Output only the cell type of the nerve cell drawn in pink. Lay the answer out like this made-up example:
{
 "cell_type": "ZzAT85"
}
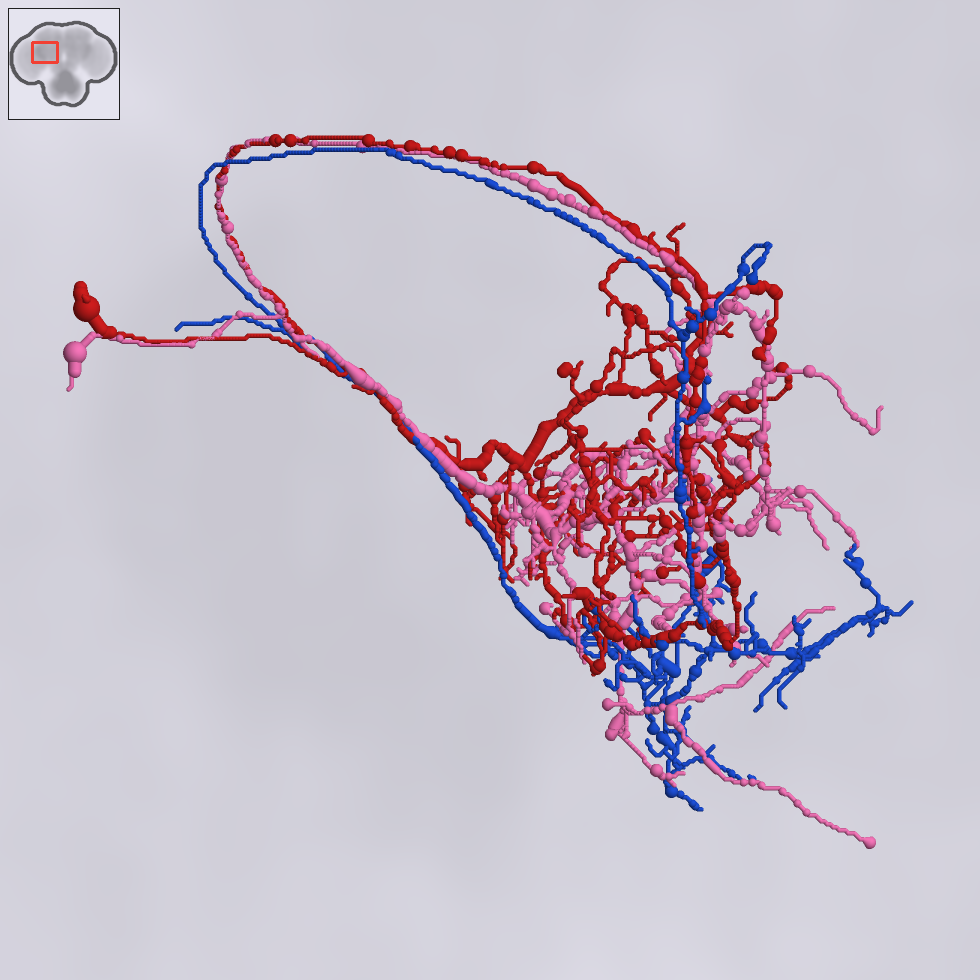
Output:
{
 "cell_type": "PLP038"
}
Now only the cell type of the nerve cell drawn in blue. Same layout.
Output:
{
 "cell_type": "WED038"
}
